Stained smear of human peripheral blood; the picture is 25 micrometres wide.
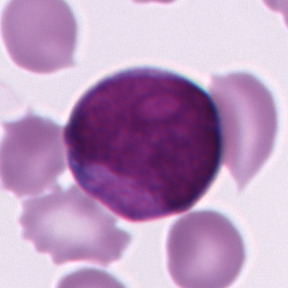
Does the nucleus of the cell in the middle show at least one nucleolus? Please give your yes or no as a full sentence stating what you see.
Yes, it is true that one or more nucleoli are visible in this cell.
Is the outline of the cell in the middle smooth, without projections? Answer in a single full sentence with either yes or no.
Yes, it is a smooth edge that the cell has.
